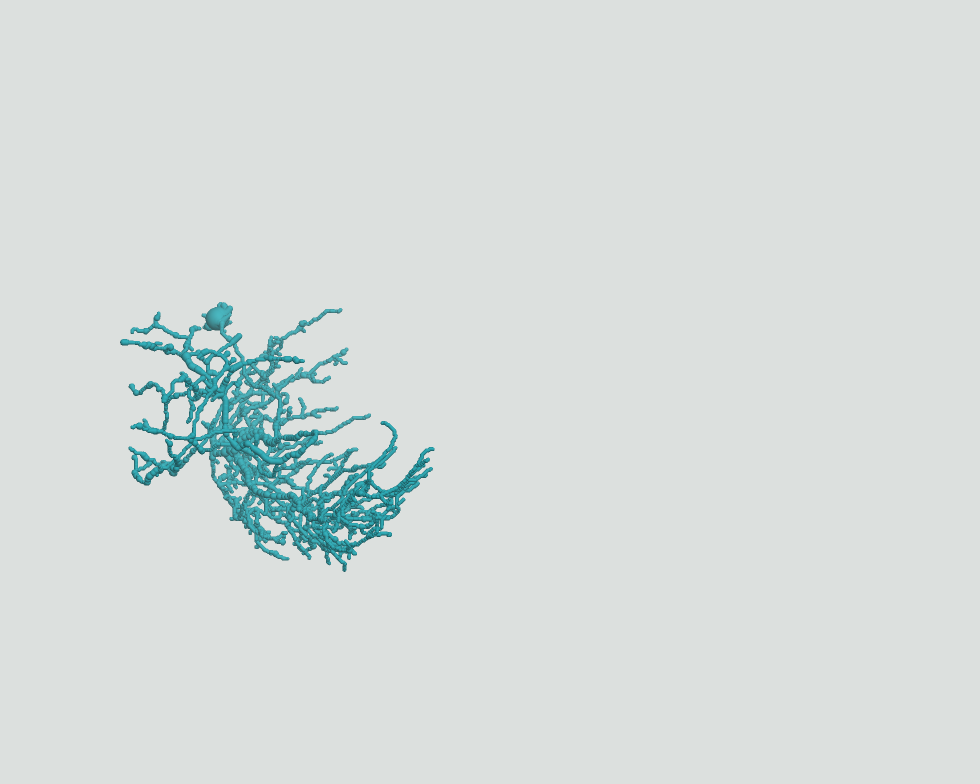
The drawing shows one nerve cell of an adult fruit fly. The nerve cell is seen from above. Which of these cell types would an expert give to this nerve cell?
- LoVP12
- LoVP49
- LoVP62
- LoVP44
LoVP49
